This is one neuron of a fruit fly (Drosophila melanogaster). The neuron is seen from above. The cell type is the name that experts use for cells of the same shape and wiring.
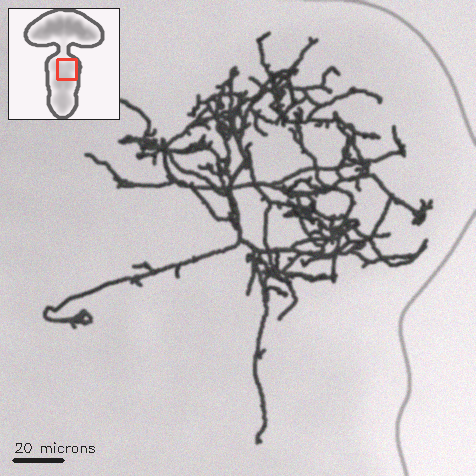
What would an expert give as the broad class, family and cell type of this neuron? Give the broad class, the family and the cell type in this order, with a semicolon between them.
nerve-cord intrinsic neuron; hemilineage 12B; IN12B020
